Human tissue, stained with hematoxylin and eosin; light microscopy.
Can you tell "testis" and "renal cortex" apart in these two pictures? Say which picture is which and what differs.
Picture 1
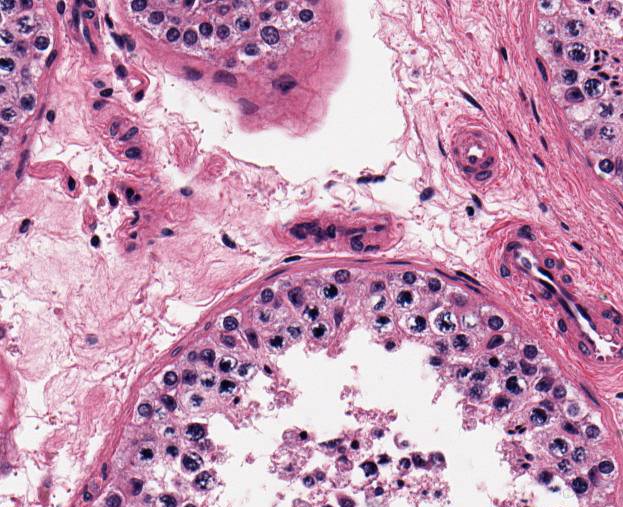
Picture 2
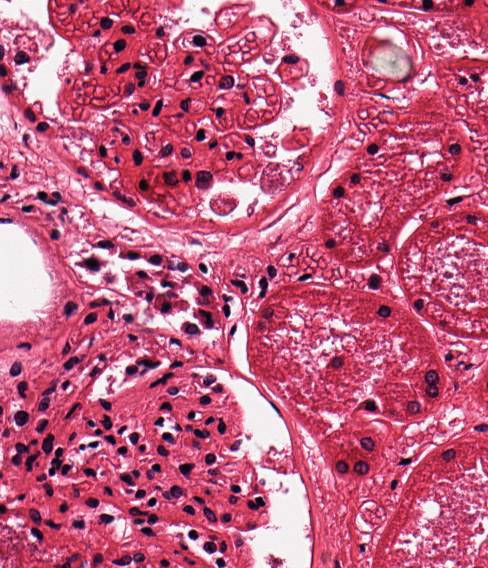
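The testis appears in picture 1 and the renal cortex in picture 2. In the testis, a large tubule is lined by stratified epithelium several cells deep, many middle-layer cells having large round nuclei with coarse, clumped dark chromatin. A thin pink layer with flattened, elongated nuclei bounds the tubule. The renal cortex is closely packed rounded units between narrow strips of loose pink stroma. Its right-hand tubular profiles have a single cell layer with pink granular cytoplasm, unlike the stratified testis lining.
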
